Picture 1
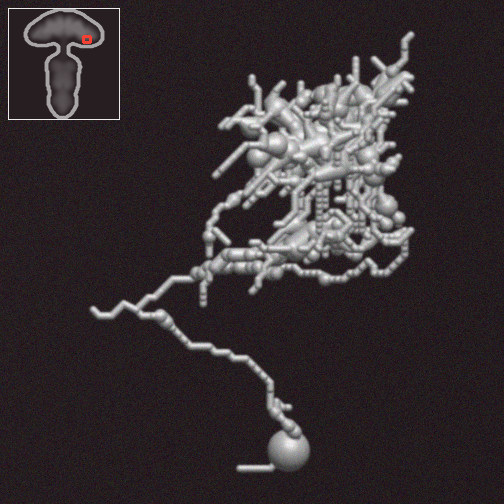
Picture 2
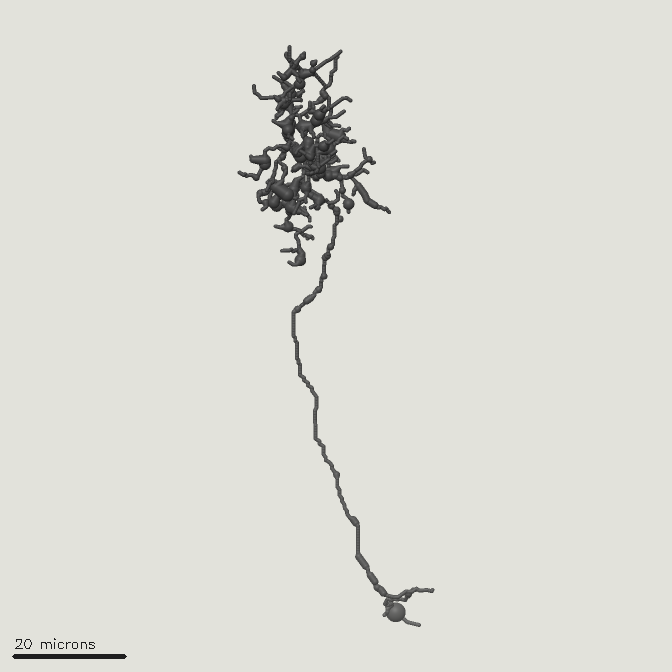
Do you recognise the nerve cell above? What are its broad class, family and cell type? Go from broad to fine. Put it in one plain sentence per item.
An optic-lobe intrinsic neuron of the LPi family, type LPi3a.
